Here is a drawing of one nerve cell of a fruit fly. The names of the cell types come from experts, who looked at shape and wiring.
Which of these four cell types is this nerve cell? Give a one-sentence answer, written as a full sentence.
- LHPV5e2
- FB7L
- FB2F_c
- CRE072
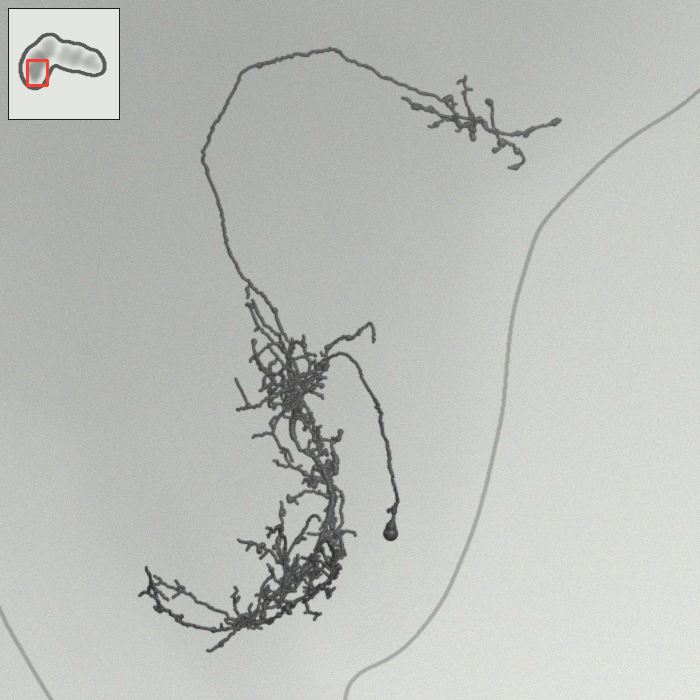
This nerve cell counts as a member of the cell type LHPV5e2.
